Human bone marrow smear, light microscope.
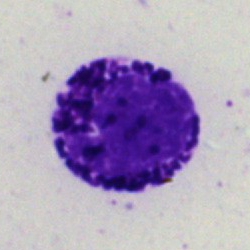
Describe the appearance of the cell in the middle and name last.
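Outline first: round, but knobbly at the edge where granules bulge at the margin. Next, granule distribution: most crowded around the rim, with only scattered granules across a fairly even violet middle. Last, the name: basophil.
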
